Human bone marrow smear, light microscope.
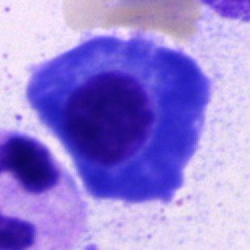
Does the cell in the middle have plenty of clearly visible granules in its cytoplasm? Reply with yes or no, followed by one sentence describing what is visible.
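No. No granules are seen in the cytoplasm.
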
